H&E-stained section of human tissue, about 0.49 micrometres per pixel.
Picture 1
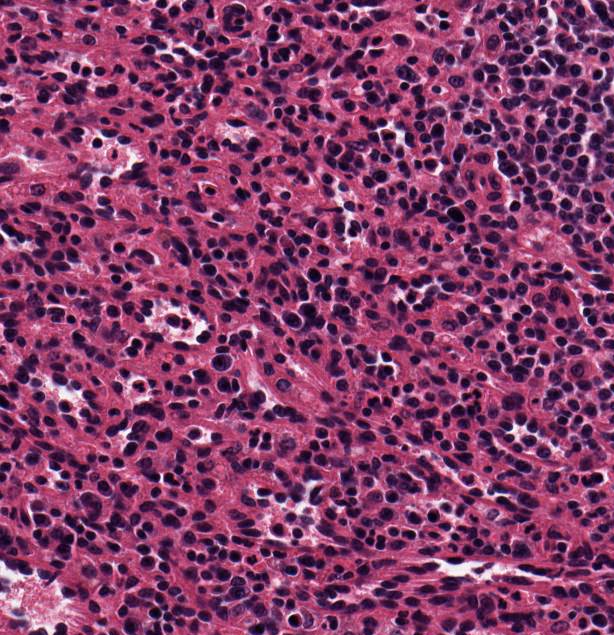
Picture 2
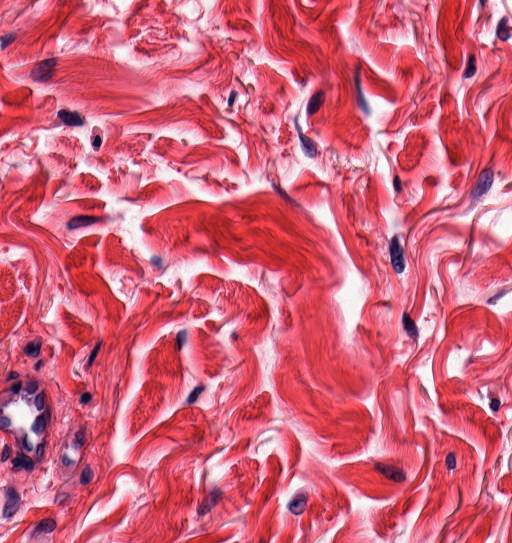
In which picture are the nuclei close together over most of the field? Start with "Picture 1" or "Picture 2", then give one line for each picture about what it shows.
Picture 1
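In picture 1: Most nuclei are dark, round to oval, and closely crowded.
In picture 2: Sparse, dark, elongated to oval nuclei lie singly between the collagen bundles.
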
